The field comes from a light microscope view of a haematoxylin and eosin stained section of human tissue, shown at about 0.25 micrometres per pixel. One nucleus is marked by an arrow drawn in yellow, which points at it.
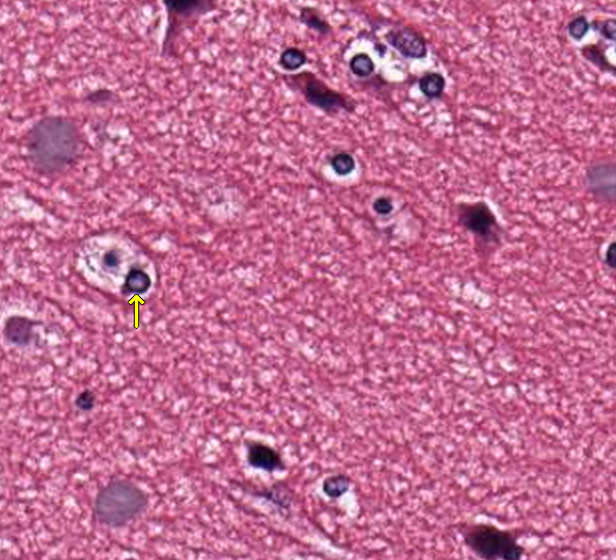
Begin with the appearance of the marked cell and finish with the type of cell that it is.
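Its nucleus is round and small, about the size of the other dark round nuclei scattered across the field. Hardly any cytoplasm can be seen around the nucleus; at most a thin pale rim surrounds it. It sits tucked against the lower right edge of a larger, pale cell body, inside the same clear space that surrounds that larger cell. The marked cell is an oligodendrocyte.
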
